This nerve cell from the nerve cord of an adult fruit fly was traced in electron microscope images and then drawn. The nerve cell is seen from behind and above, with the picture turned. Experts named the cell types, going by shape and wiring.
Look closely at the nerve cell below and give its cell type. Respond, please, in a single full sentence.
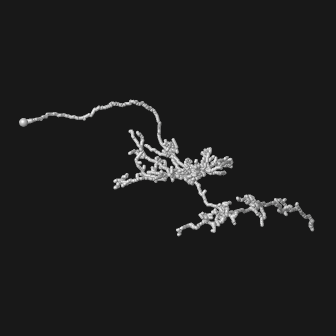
The cell type to which this nerve cell belongs is INXXX426.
